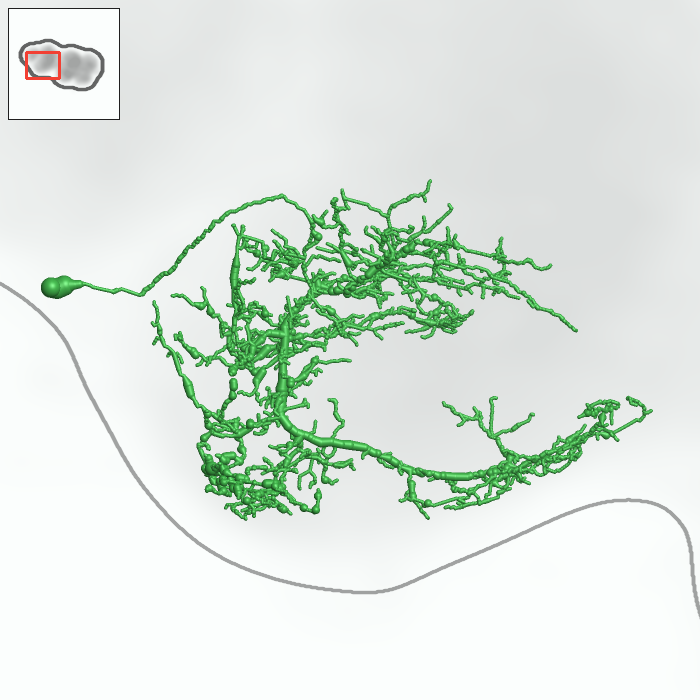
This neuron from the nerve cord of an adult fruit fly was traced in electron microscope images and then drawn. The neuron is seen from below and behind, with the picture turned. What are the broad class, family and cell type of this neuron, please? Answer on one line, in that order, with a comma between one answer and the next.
nerve-cord intrinsic neuron, hemilineage 03A, IN03A025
